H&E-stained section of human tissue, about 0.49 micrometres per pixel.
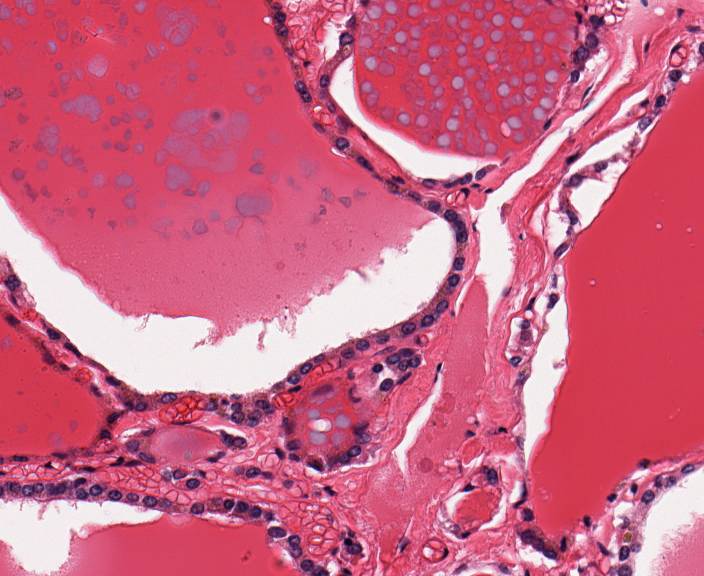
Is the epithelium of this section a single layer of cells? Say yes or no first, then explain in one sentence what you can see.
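Yes. Each follicle is lined by a single layer of flattened to low cuboidal cells.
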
